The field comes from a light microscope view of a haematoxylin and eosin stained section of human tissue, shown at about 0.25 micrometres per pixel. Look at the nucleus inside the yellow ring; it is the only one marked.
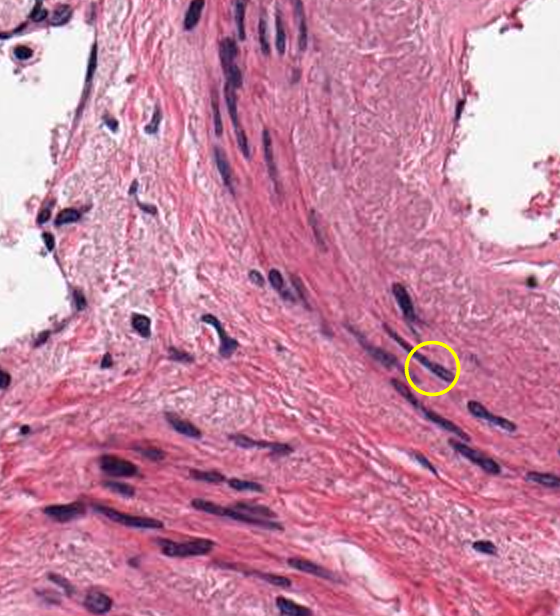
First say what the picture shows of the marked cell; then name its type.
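The nucleus is stained dark and fairly evenly along its length. It lies parallel to several other elongated dark nuclei, all pointing the same diagonal way in a band. The surrounding cytoplasm is pink and streaky, blending into the neighbouring pink fibres without a clear cell outline. This is a smooth muscle cell.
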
